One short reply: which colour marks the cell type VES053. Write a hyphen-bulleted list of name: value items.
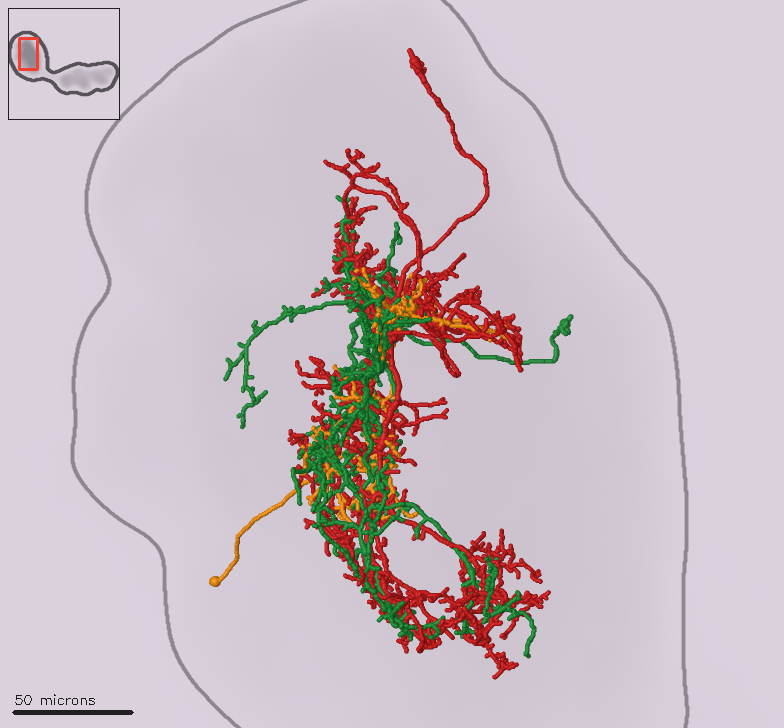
- colour: red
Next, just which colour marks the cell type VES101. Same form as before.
- colour: orange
